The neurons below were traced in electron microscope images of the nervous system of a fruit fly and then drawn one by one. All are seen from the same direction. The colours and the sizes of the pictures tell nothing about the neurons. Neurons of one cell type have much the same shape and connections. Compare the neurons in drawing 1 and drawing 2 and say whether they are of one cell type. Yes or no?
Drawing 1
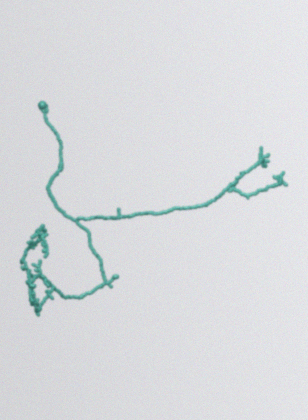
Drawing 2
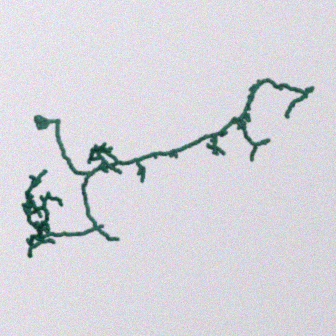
no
